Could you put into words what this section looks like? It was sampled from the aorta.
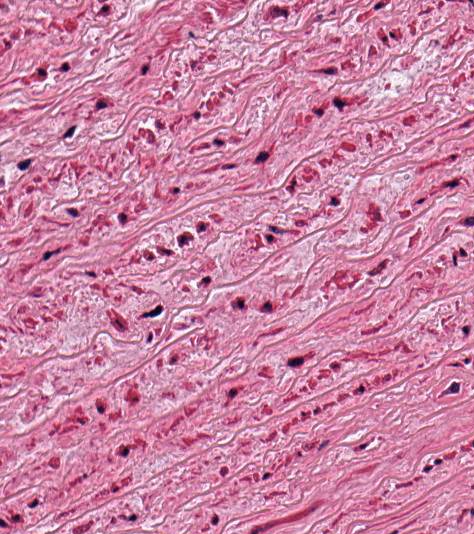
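Parallel bands of pink fibres slope upward from lower left to upper right across the whole field. Fibres wavy, not straight. Nuclei small and dark, scattered singly among the fibres; many elongated and aligned with the fibre direction.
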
